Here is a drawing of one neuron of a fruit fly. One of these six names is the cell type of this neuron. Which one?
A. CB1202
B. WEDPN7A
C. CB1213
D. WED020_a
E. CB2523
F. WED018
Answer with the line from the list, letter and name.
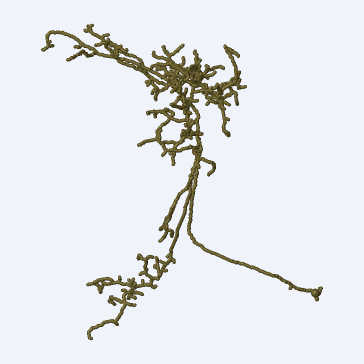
A. CB1202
